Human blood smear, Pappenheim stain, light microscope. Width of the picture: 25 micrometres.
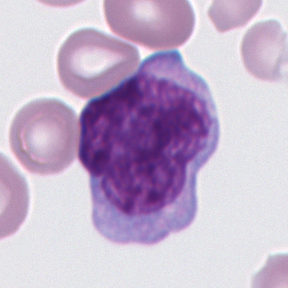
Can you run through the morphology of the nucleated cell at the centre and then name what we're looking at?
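Starting with the nucleus, its outline is irregular and folded, with shallow indentations. The cytoplasm is a pale greyish blue. It contains no distinct granules and no clear vacuoles. This is an atypical promyelocyte.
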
